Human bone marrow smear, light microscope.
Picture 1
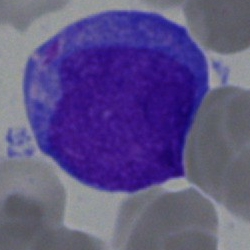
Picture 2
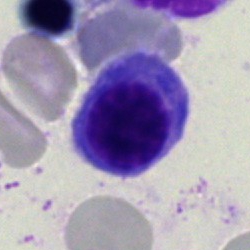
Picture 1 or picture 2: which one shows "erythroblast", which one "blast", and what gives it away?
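Picture 1 shows a blast; picture 2 shows an erythroblast. The blast is roughly round, its right side flattened where a red cell presses against it, and red cells also touch it from below. Its chromatin is fine and evenly spread, without coarse clumps.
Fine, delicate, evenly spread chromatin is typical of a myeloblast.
The cytoplasm of the blast is deep blue and forms a wider band along the top and left of the nucleus than at the bottom right. A few reddish-purple granules lie in that cytoplasm at the upper left.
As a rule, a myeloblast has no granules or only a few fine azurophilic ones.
In the erythroblast the chromatin stains dark purple throughout the nucleus.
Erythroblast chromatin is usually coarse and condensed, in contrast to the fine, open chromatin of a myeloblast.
The erythroblast cytoplasm is also deep blue, but it shows neither granules nor vacuoles.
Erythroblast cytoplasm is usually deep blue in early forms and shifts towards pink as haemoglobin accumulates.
A red cell touches the erythroblast at its upper edge.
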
